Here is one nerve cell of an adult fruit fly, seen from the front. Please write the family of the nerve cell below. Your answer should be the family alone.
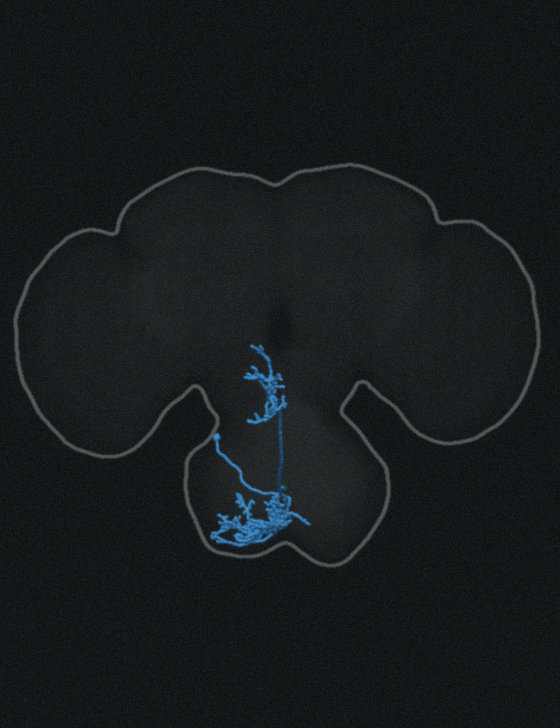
hemilineage 23B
